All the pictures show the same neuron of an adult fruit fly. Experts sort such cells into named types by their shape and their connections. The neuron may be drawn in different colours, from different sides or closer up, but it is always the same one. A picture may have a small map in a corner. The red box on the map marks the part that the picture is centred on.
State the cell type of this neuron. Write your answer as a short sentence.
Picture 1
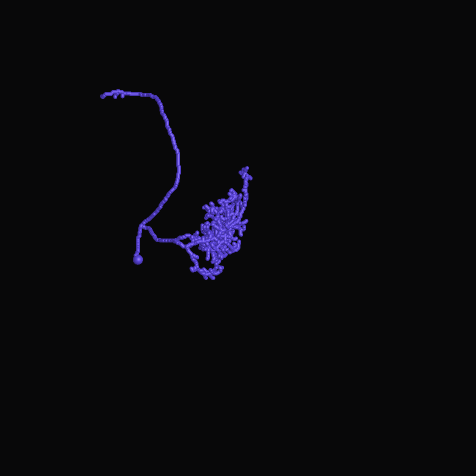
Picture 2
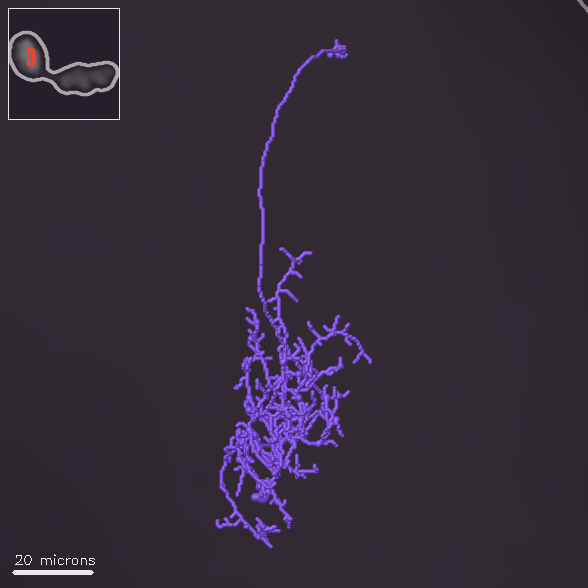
The cell type is LC20b.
